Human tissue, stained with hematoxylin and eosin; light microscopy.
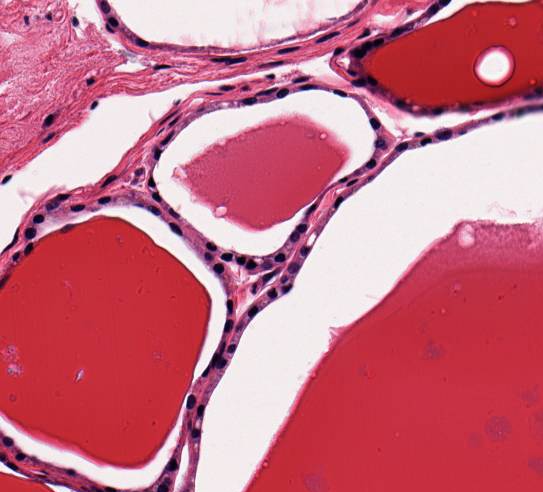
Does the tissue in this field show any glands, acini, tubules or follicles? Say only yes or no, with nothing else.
Yes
